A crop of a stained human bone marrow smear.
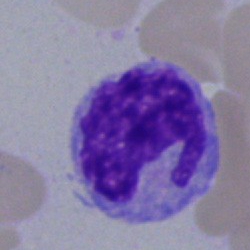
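Monocyte. The nucleus is curved like a horseshoe, its deep indentation opening toward the lower right. The chromatin is dark purple and coarsely clumped, with small paler gaps between the clumps. No nucleoli are visible. The cytoplasm shows no coarse, dark granules.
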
